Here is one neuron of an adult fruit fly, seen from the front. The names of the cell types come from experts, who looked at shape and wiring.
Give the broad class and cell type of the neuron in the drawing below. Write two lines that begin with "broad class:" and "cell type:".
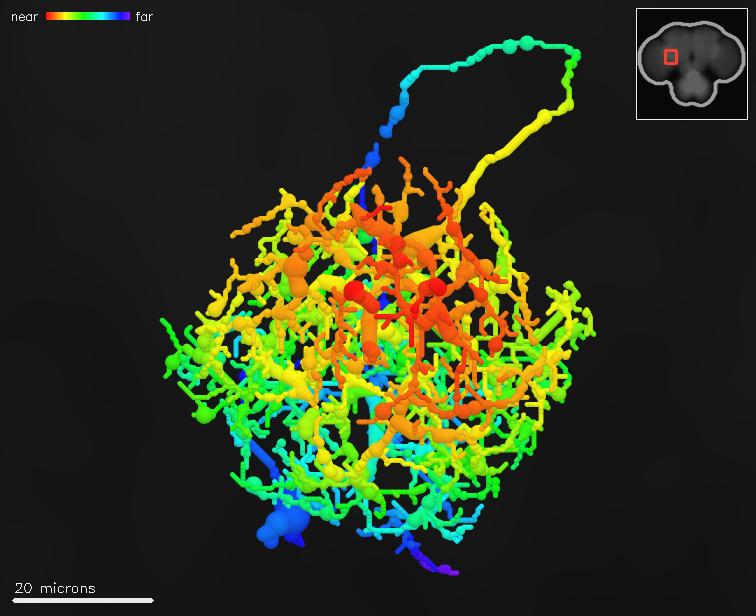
broad class: central-brain intrinsic neuron
cell type: AVLP400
